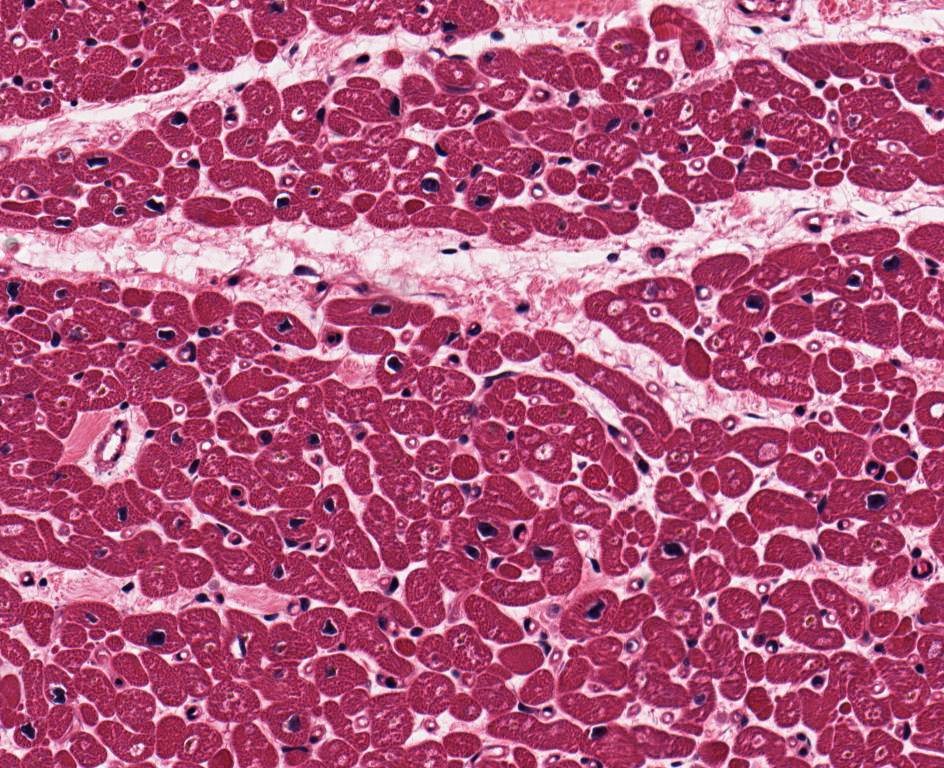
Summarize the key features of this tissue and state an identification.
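Notice the muscle fibres in bundles, parted by two pale, loose-tissue bands running roughly horizontally across the upper third. Within a fibre, any nucleus seen sits centrally, not at the edge, and many have a small pale clear zone around them. This is the left ventricle of the heart.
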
